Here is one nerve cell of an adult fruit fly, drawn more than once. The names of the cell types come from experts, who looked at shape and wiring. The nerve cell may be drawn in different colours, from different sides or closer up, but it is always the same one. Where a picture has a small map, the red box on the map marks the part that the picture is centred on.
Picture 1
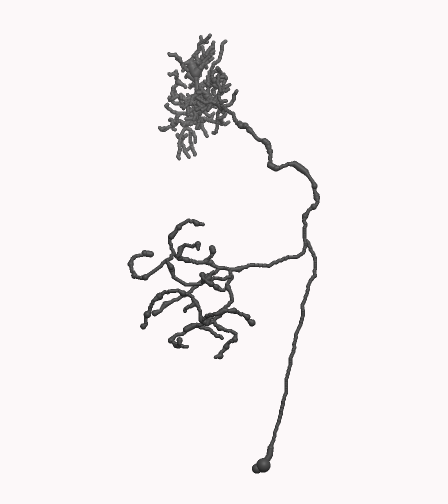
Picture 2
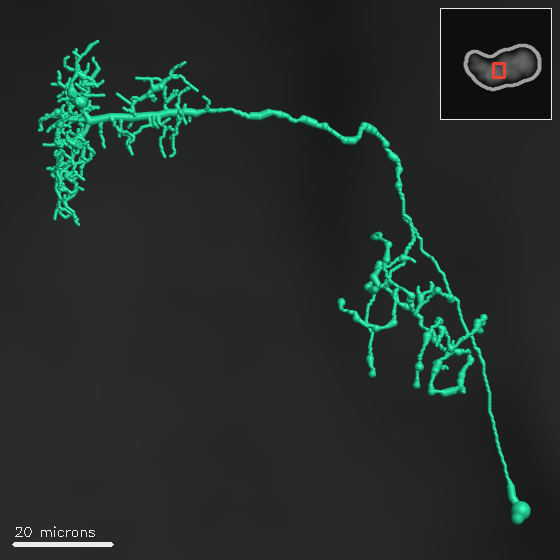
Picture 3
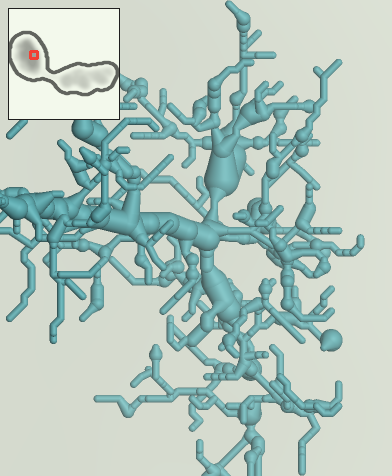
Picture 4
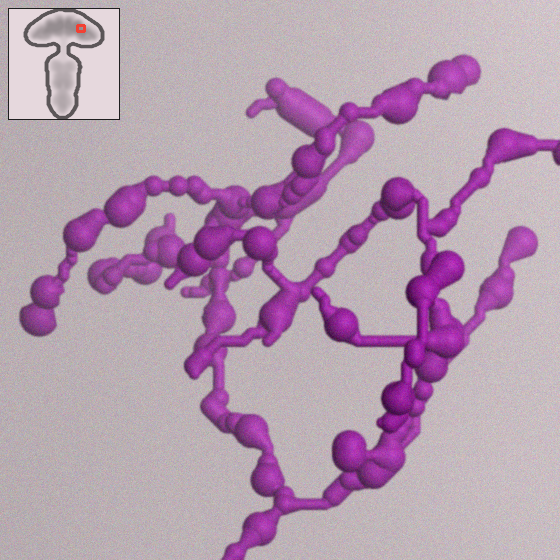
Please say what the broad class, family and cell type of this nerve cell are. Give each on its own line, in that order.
visual projection neuron
hemilineage VPNv1
LC17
